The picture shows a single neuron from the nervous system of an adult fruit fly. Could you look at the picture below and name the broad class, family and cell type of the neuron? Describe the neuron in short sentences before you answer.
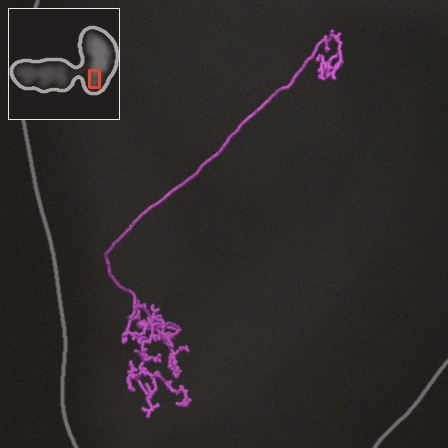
It lies in the brain. In this view it is taller than it is wide. It is an optic-lobe intrinsic neuron. Its family is Tm. It is of cell type Tm36.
